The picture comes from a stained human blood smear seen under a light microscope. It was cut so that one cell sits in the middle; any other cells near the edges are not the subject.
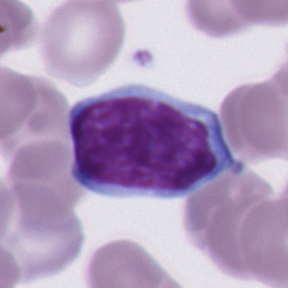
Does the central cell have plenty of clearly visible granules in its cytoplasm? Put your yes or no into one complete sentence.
No, there is no granule to be seen in the cell's cytoplasm.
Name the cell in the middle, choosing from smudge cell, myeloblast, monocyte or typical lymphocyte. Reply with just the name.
typical lymphocyte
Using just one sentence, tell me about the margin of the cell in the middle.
An uneven margin is present, with either ragged stretches or outward projections.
